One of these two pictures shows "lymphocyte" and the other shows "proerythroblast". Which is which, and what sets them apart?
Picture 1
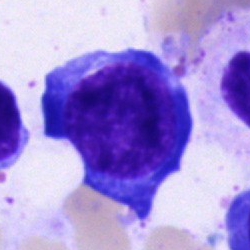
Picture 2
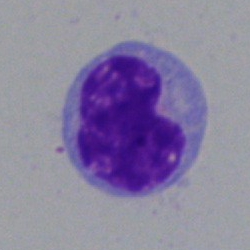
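Picture 1 is a proerythroblast; picture 2 is a lymphocyte. The outlines differ: the proerythroblast's is irregular, with a pointed projection at its lower edge, whereas the lymphocyte's is smooth and round. In both cells the nucleus fills most of the cell, and in the lymphocyte it has a notch on its upper right side.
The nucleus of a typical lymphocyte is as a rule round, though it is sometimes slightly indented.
The proerythroblast's cytoplasm is deep blue, while the lymphocyte's is pale blue-grey.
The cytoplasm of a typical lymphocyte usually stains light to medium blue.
In the proerythroblast the narrow rim of cytoplasm is wider on the left of the nucleus than on the right; in the lymphocyte the rim is widest on the right. The lymphocyte's chromatin is dark purple with small paler gaps, and no granules are seen in the proerythroblast's cytoplasm. Parts of other nucleated cells lie at the left and right edges of picture 1, separated from the proerythroblast by a gap.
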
